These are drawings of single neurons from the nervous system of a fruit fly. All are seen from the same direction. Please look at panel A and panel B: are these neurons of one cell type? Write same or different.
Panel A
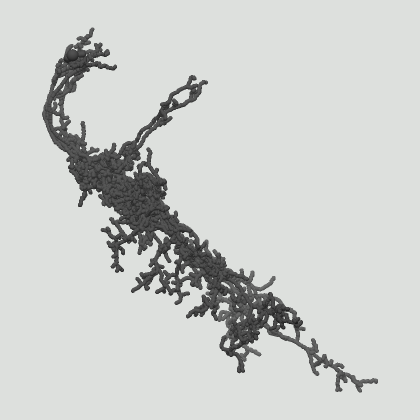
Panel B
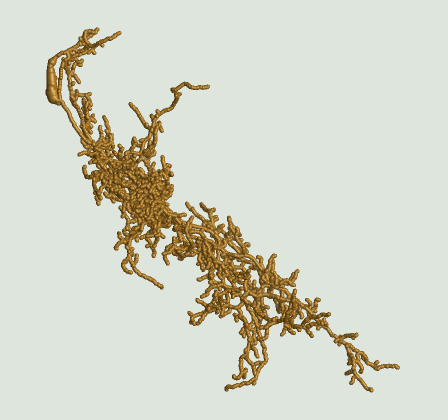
same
